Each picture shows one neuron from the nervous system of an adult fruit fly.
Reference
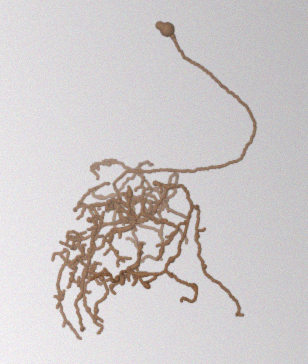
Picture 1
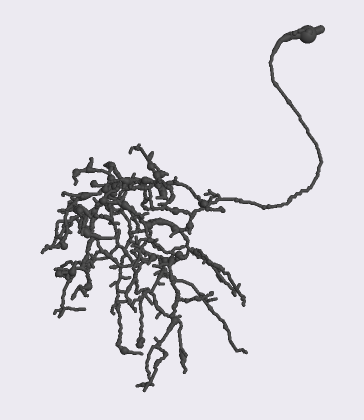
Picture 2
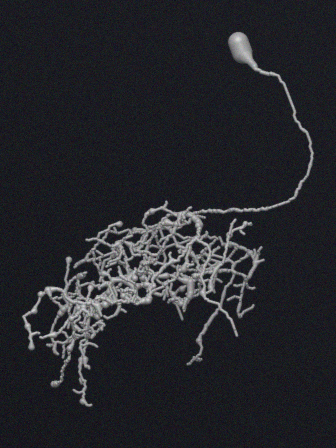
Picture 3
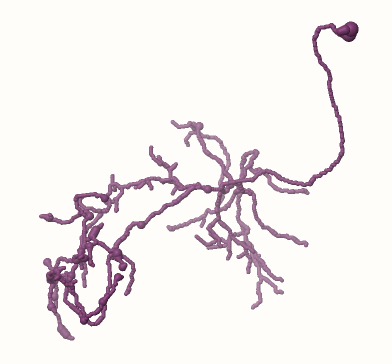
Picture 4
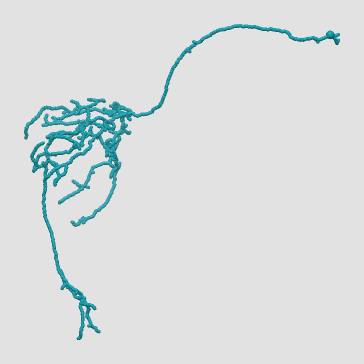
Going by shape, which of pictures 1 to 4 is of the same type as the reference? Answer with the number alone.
2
